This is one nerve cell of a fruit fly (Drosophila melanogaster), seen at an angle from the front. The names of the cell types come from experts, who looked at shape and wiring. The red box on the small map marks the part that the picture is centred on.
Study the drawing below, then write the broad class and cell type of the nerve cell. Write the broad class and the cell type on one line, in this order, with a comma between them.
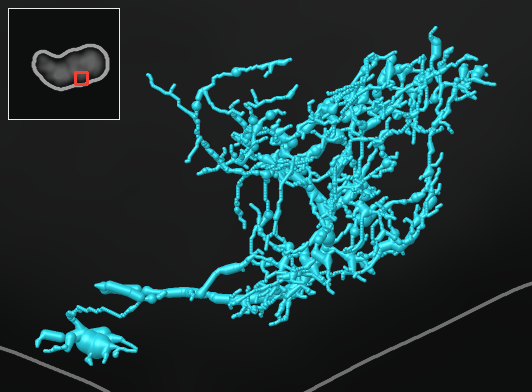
central-brain intrinsic neuron, GNG483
